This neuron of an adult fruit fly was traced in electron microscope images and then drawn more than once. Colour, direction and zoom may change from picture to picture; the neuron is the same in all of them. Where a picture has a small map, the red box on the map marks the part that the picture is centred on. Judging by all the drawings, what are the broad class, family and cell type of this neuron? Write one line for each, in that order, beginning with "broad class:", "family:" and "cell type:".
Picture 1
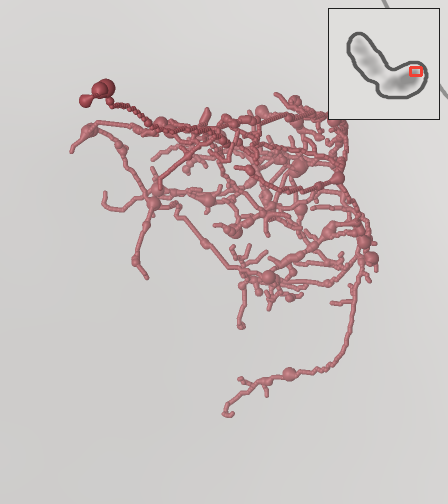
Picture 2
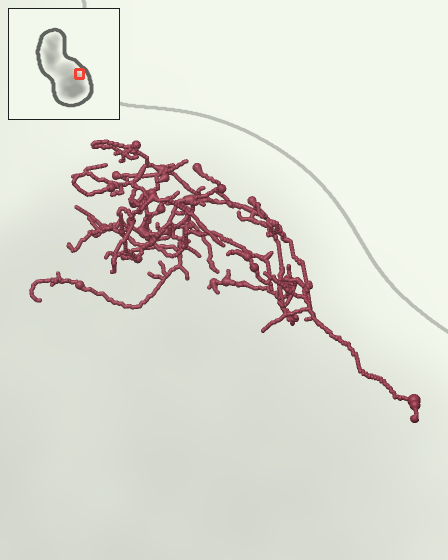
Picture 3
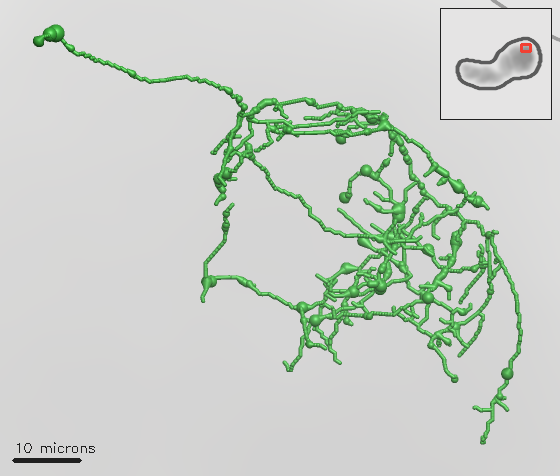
broad class: central-brain intrinsic neuron
family: hemilineage LHd2
cell type: LHPD3a2_b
